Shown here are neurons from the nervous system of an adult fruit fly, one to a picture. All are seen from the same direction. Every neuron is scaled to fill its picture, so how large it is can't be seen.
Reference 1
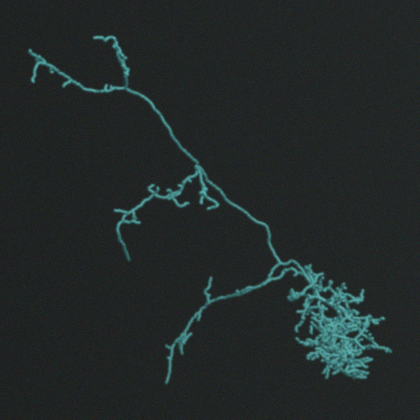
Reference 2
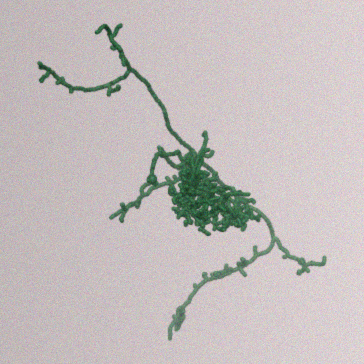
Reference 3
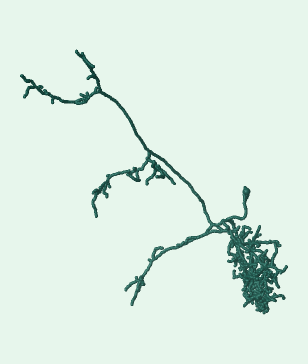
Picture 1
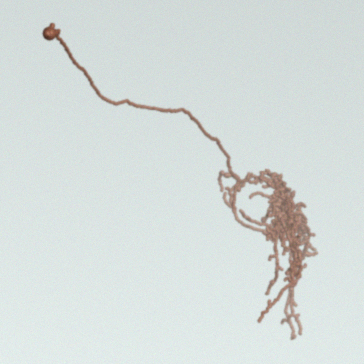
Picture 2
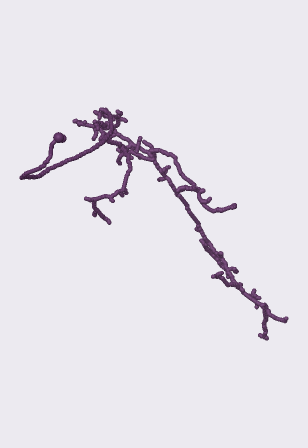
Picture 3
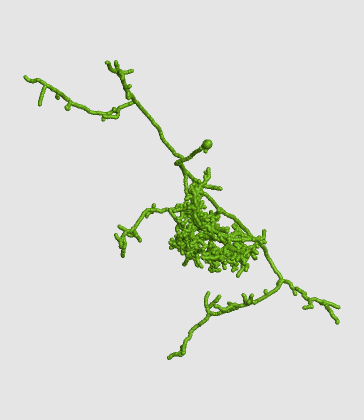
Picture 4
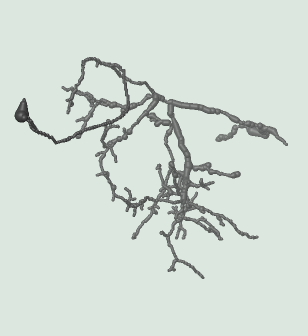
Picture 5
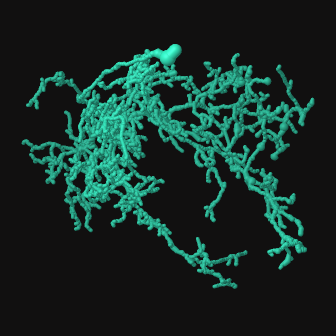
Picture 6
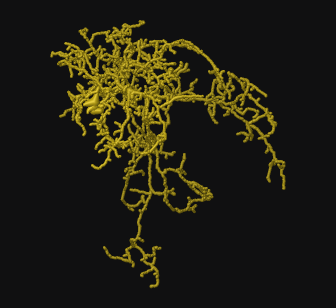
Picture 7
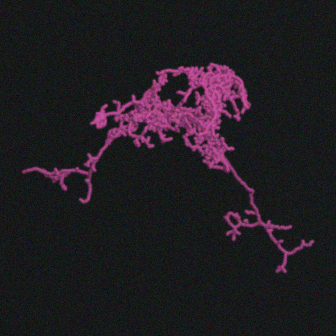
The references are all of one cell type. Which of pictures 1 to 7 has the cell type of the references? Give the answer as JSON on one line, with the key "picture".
{"picture": 3}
